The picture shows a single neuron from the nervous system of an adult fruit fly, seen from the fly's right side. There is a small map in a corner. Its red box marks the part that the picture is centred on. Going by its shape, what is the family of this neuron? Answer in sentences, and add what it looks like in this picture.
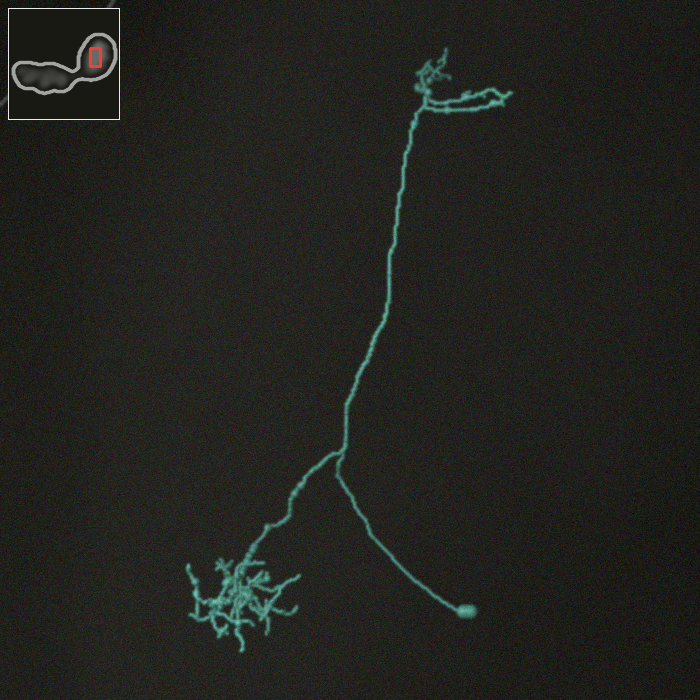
The family is hemilineage VPNv2. It is a visual projection neuron. The picture shows dozens of branch ends. As drawn here it is taller than it is wide.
